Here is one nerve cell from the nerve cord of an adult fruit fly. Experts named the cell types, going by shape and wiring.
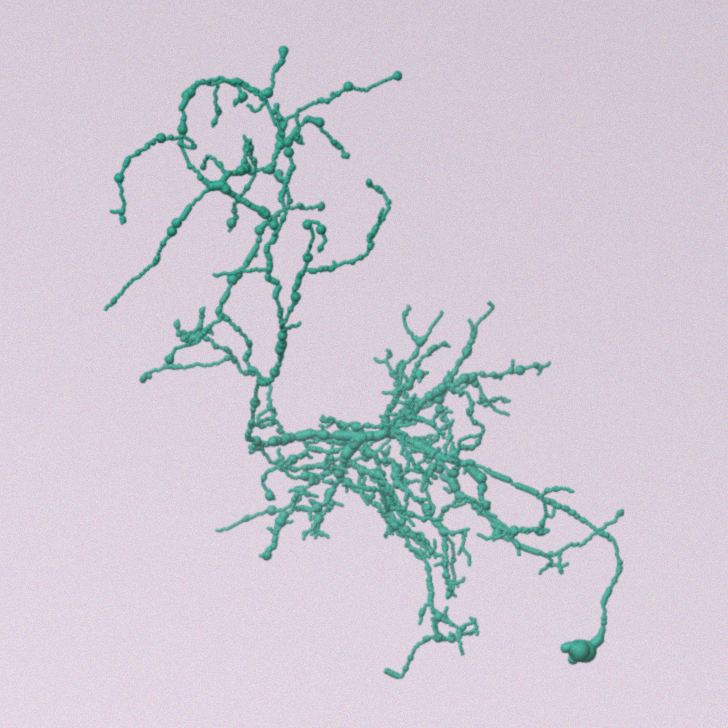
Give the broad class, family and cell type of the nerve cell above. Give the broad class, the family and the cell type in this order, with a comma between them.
nerve-cord intrinsic neuron, hemilineage 06B, IN06B054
